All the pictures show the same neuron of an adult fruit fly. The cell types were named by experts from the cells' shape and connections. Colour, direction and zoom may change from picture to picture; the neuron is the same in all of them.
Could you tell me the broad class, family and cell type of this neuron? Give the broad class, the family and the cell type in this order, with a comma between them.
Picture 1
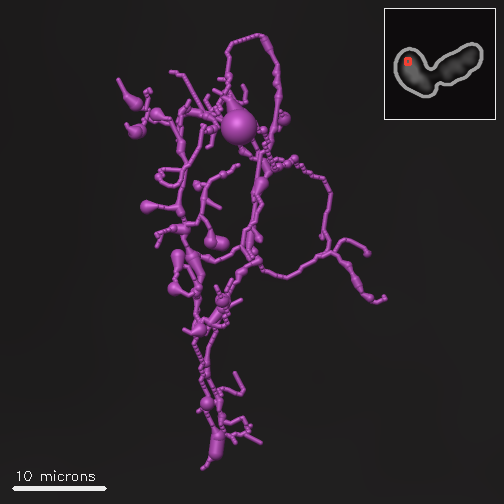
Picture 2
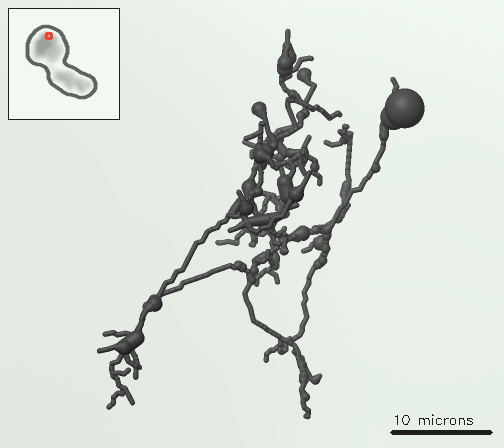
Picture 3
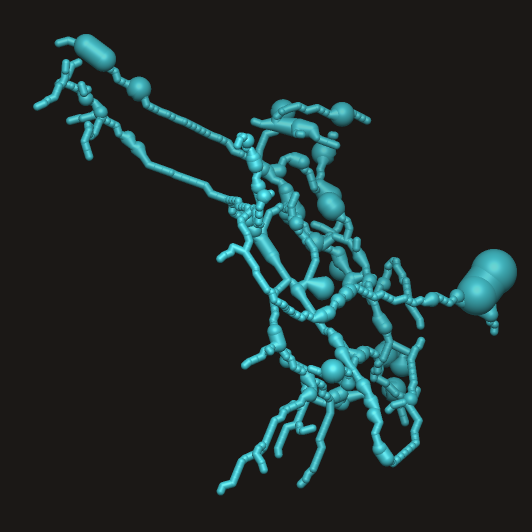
central-brain intrinsic neuron, hemilineage SLPpm2, CB4133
